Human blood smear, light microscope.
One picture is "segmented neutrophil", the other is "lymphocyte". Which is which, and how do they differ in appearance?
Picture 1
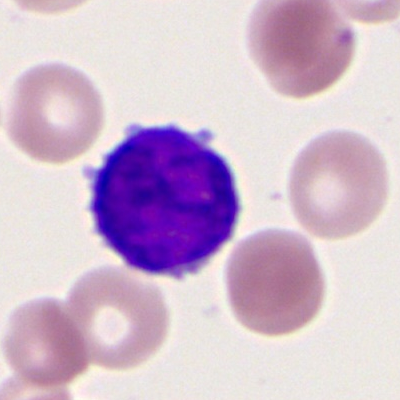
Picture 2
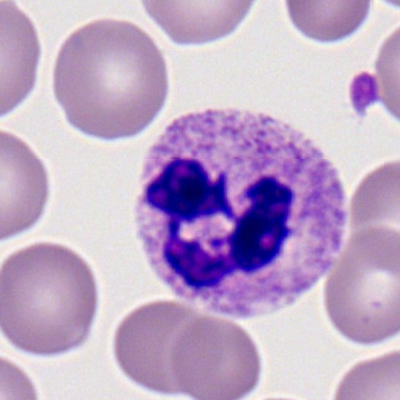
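Picture 1 is the lymphocyte; picture 2 is the segmented neutrophil. Look first at the nucleus: in picture 2 it is divided into three lobes, while in picture 1 very little cytoplasm is visible, at most a thin rim around the nucleus. The neutrophil's cytoplasm, by contrast, has fine lilac granules scattered evenly through it.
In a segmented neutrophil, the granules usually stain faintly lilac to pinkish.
Now follow the edges: the lymphocyte's roughly round outline carries small pale knob-like projections at several places around its rim, whereas the neutrophil's round outline is smooth. The chromatin is much alike in both, dense and dark purple, with darker clumped patches in the lymphocyte and dense clumping in the neutrophil.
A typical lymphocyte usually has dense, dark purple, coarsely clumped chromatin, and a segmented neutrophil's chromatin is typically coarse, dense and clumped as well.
Neither nucleus shows nucleoli, and no vacuoles are seen in the cell of picture 1. In picture 2, a small purple fragment lies apart from the cell, to its upper right.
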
